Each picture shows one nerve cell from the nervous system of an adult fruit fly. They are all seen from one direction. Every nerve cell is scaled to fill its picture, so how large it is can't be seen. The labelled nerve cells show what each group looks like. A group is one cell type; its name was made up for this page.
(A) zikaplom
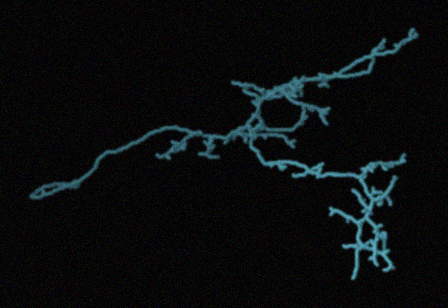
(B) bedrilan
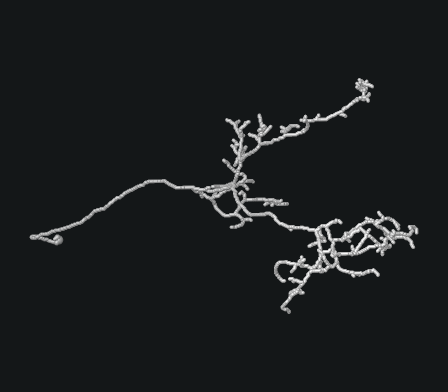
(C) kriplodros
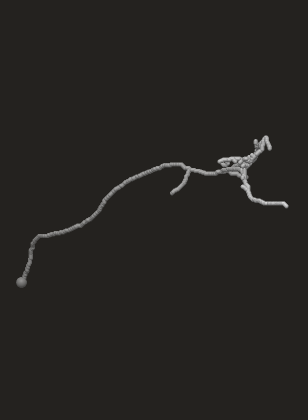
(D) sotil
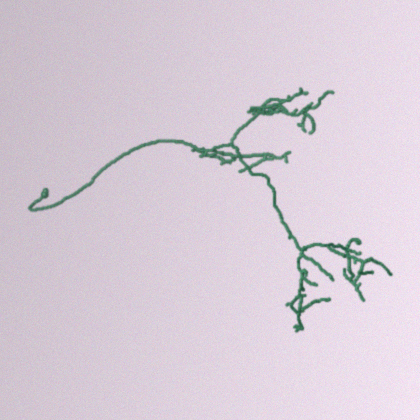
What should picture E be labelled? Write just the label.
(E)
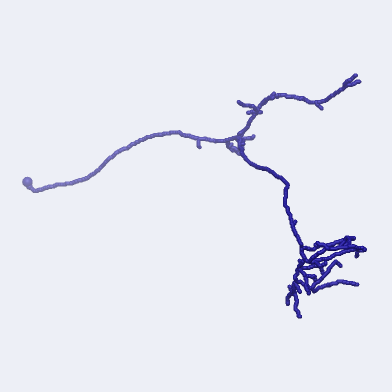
sotil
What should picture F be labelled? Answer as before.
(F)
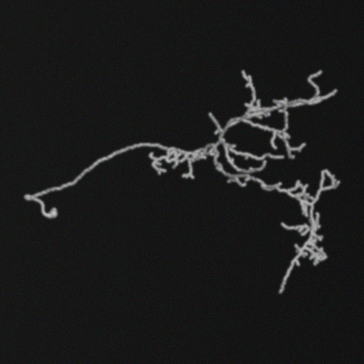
zikaplom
